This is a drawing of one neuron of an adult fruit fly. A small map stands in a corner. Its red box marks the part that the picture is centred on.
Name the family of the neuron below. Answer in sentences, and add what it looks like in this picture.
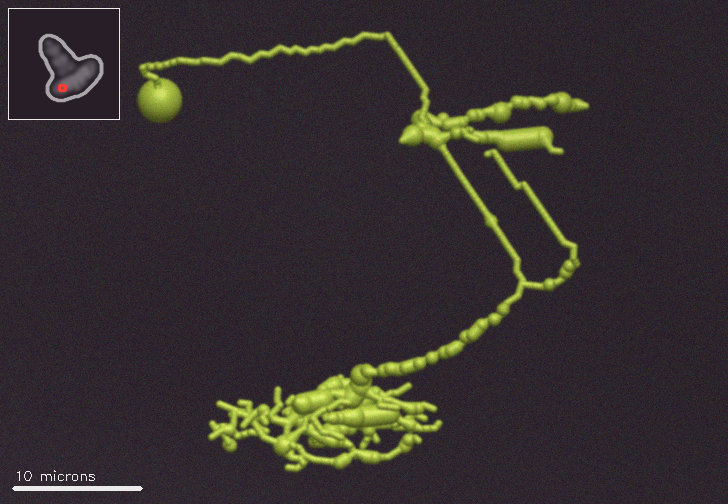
The family is T. This is an optic-lobe intrinsic neuron. The cell body can be seen at the upper left of the picture. By the scale bar it is about 35 microns wide in this view.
